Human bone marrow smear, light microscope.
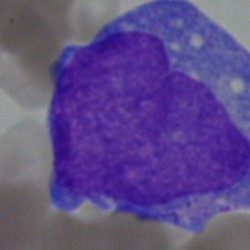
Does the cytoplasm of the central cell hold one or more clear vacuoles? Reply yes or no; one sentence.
Yes, at least one clear vacuole is held within its cytoplasm.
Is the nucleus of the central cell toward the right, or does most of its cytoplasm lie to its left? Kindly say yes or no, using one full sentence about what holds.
No, the bulk of the cytoplasm is located to the right of the nucleus.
